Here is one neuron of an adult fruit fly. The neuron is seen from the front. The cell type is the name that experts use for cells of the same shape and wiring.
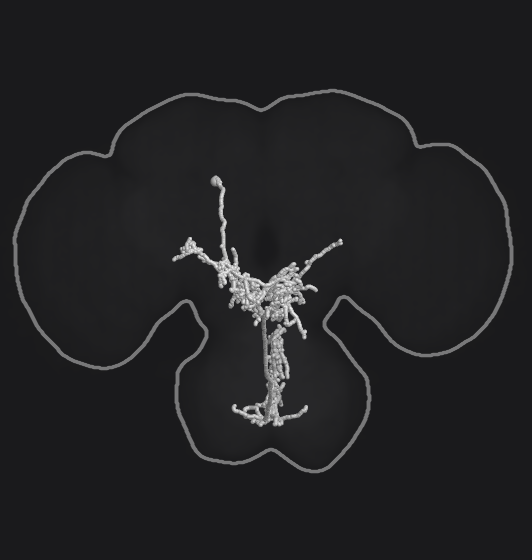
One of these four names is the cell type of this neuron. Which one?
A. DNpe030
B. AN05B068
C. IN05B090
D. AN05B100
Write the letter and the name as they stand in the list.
A. DNpe030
